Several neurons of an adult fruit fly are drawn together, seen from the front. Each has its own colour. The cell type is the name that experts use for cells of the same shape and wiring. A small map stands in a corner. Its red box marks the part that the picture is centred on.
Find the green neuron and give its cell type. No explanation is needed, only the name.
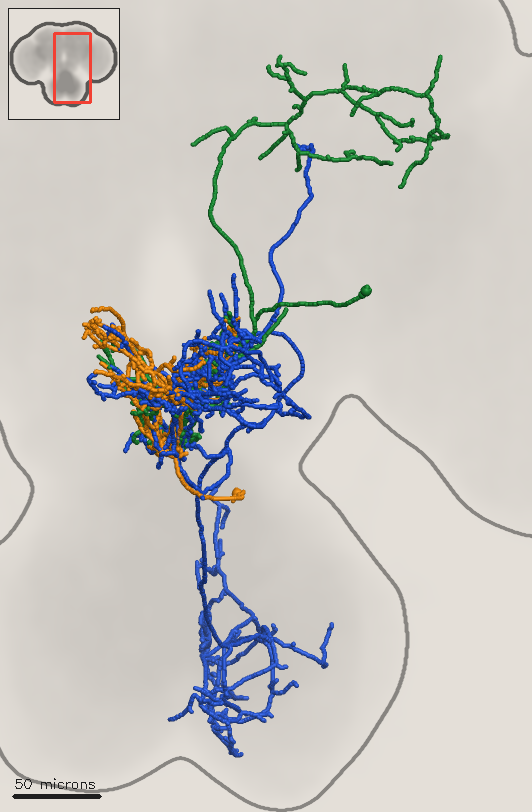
CL113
